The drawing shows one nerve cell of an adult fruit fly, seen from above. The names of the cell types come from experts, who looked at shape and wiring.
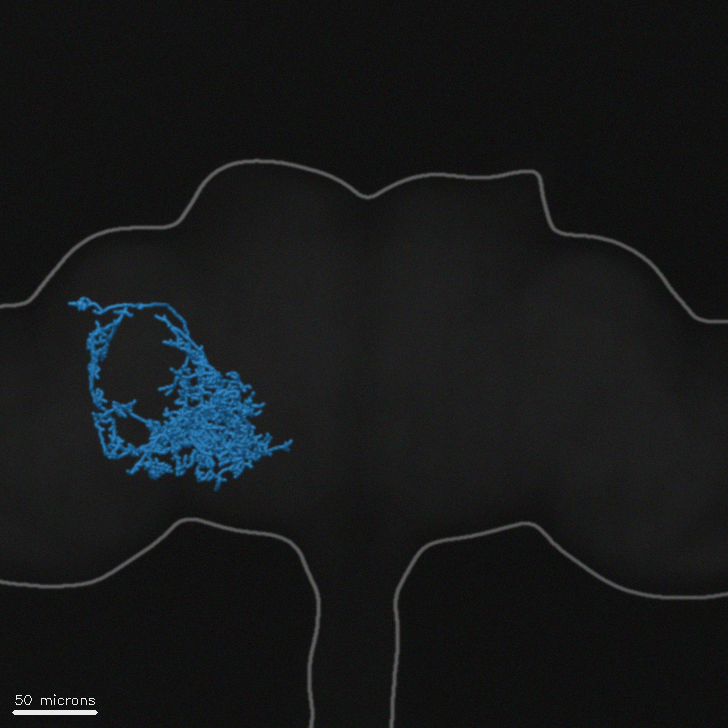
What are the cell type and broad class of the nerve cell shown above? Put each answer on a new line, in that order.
CL064
central-brain intrinsic neuron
